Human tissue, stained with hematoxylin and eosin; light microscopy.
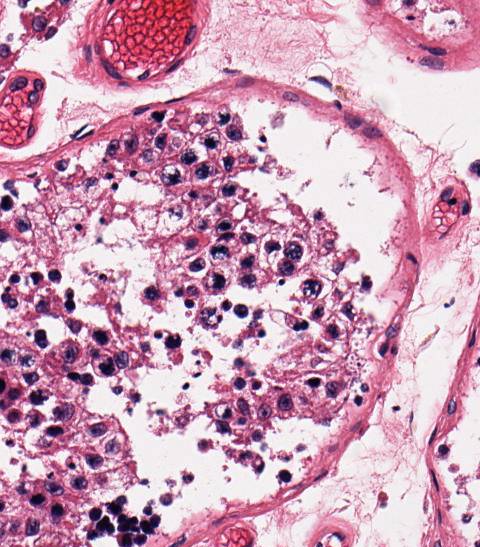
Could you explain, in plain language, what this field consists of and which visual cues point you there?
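The field mainly shows a seminiferous tubule: a large rounded tubule with a thin pink wall fills most of it, its curved edge running down the right side.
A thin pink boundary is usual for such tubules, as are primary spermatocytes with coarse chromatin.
Many cells inside fit this, being rounded with large round nuclei of coarse dark chromatin.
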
